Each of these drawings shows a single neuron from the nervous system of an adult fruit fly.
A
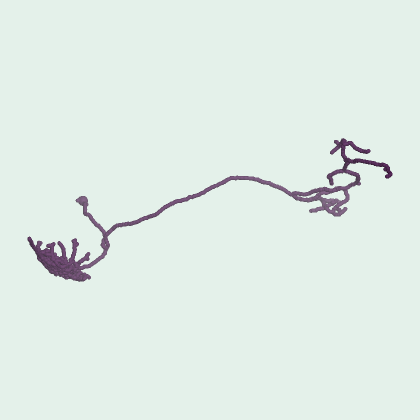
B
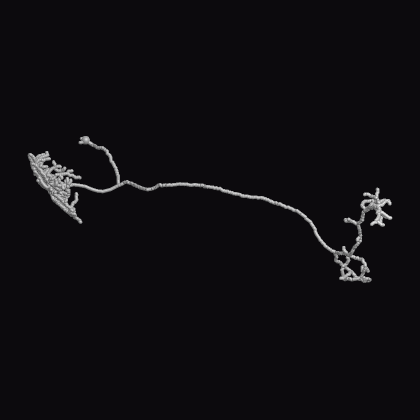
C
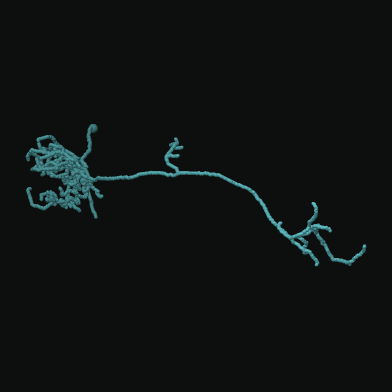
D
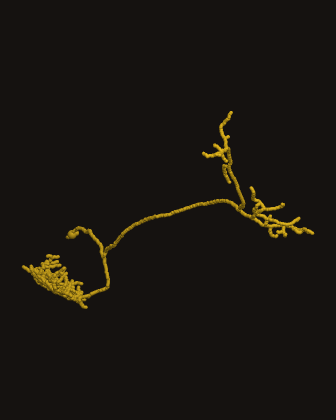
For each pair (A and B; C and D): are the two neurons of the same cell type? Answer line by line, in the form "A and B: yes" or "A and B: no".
A and B: yes
C and D: no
